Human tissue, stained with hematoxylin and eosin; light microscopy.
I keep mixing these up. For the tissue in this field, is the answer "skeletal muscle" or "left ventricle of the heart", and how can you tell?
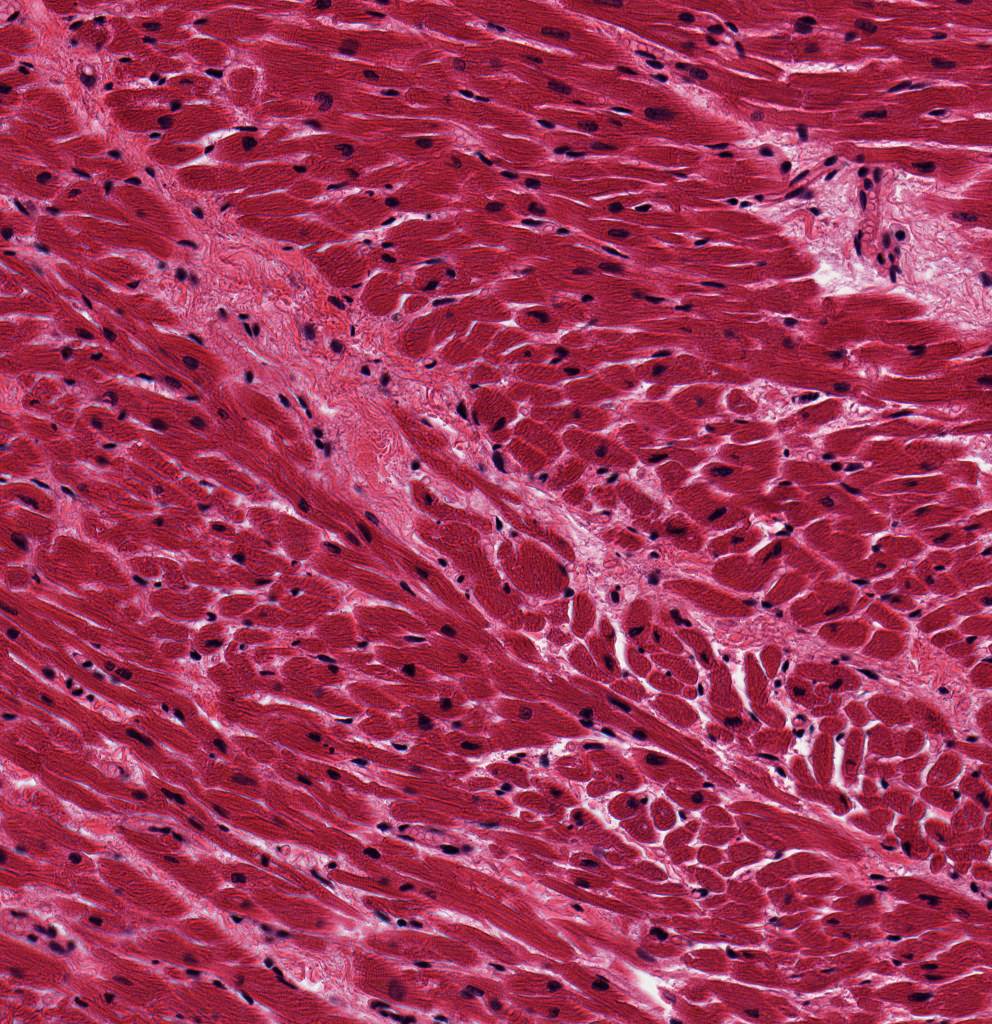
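It's left ventricle of the heart. Its lengthwise-cut fibres branch and join their neighbours.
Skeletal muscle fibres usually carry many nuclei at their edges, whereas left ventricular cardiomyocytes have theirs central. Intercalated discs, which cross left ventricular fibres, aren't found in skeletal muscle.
The empty clefts at lower right are likely shrinkage.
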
